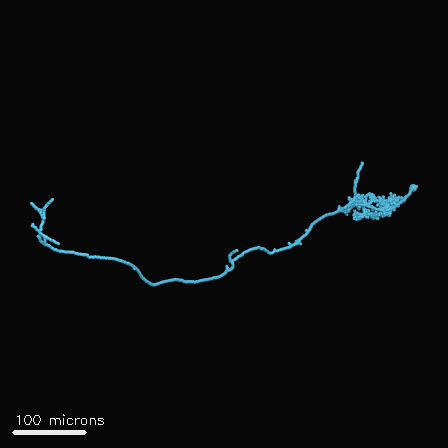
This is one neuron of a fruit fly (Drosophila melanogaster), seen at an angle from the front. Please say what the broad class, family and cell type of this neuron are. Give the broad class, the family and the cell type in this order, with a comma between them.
ascending neuron, hemilineage 01B, AN01B011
